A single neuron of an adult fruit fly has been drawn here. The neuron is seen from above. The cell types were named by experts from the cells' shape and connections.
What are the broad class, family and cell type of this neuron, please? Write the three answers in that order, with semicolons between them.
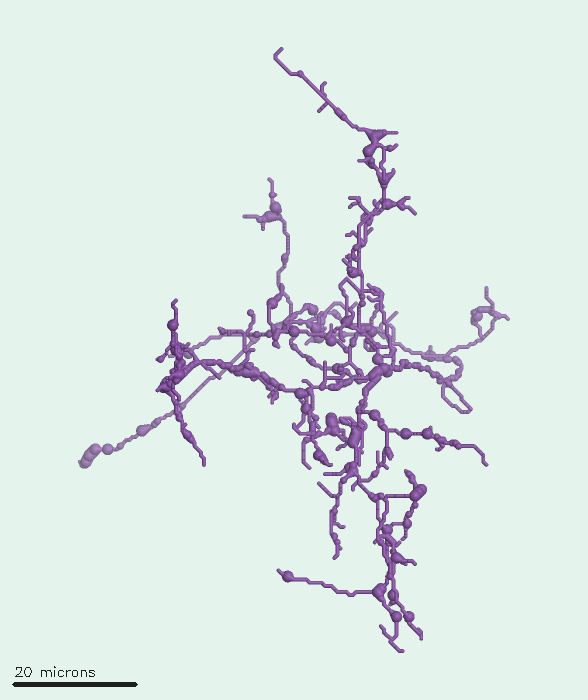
central-brain intrinsic neuron; hemilineage CREa2_ventral; CB3523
